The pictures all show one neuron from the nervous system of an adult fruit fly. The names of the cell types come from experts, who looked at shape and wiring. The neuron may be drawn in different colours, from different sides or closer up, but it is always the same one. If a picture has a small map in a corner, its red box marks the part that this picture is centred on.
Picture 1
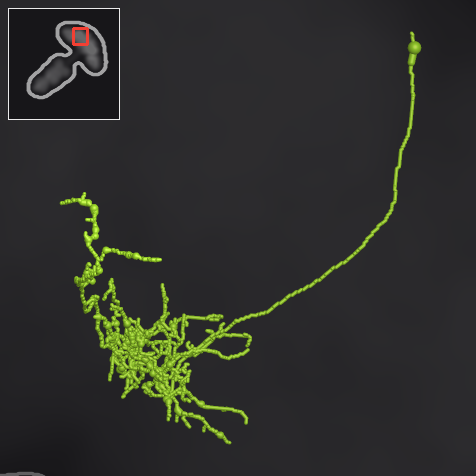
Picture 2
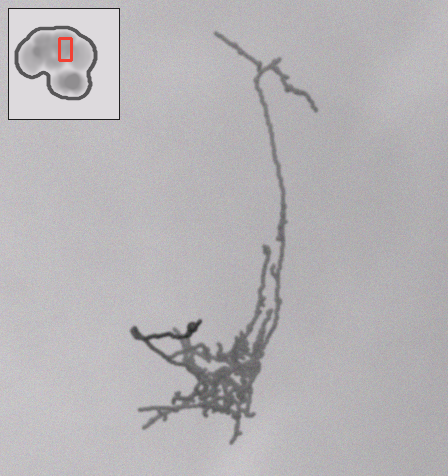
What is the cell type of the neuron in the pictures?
WED026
